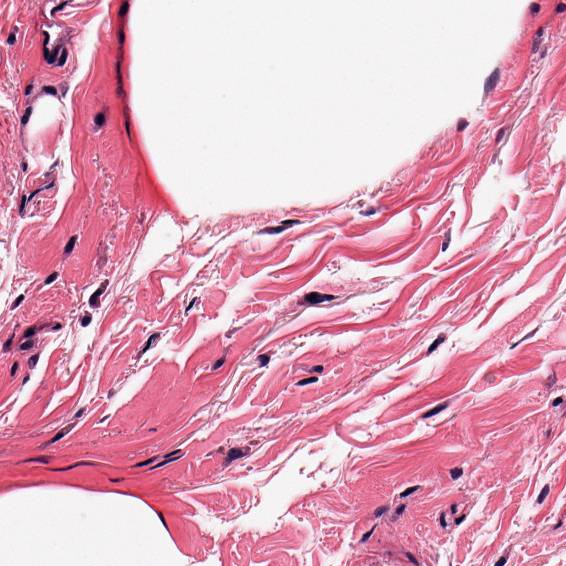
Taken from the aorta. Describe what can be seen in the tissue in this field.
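Wavy pink collagen bundles occupy most of the field, running diagonally from lower left to upper right. Between the bundles lie sparse, widely scattered nuclei. These nuclei are dark, elongated and spindle-shaped, oriented parallel to the fibres. They stain dark purple and have no distinct surrounding cytoplasm.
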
